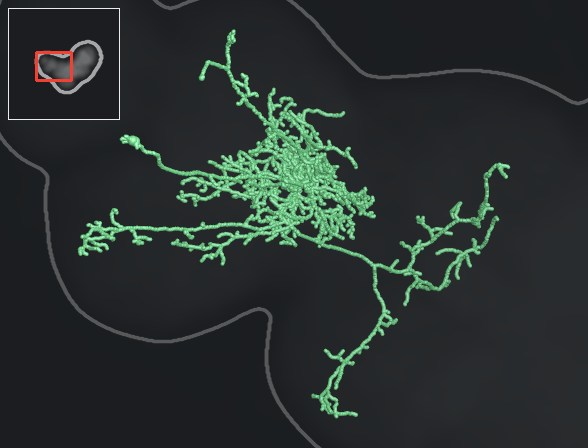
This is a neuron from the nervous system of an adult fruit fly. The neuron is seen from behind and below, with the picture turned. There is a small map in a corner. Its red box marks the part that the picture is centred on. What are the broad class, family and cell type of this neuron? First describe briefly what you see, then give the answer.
The picture shows dozens of branch ends. As drawn here it is about as wide as it is tall. It is a nerve-cord intrinsic neuron. The family is hemilineage 06B. Its cell type is IN06B008.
